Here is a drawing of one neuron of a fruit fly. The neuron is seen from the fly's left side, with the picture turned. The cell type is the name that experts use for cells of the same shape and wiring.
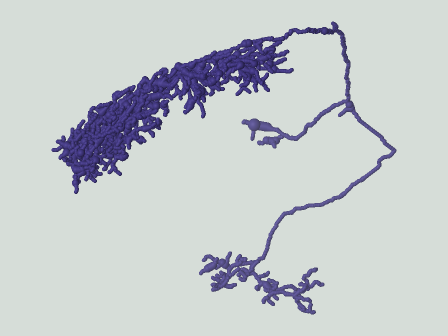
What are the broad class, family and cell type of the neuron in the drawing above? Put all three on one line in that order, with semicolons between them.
optic-lobe intrinsic neuron; MeLo; MeLo9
